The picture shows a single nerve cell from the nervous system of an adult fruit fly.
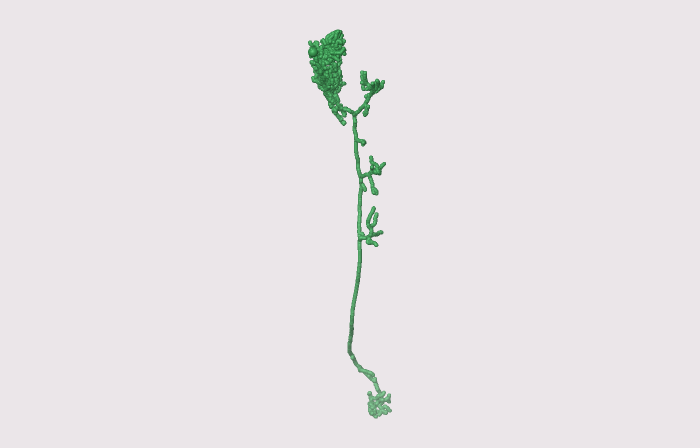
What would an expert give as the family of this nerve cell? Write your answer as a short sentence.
The family is hemilineage 08B.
